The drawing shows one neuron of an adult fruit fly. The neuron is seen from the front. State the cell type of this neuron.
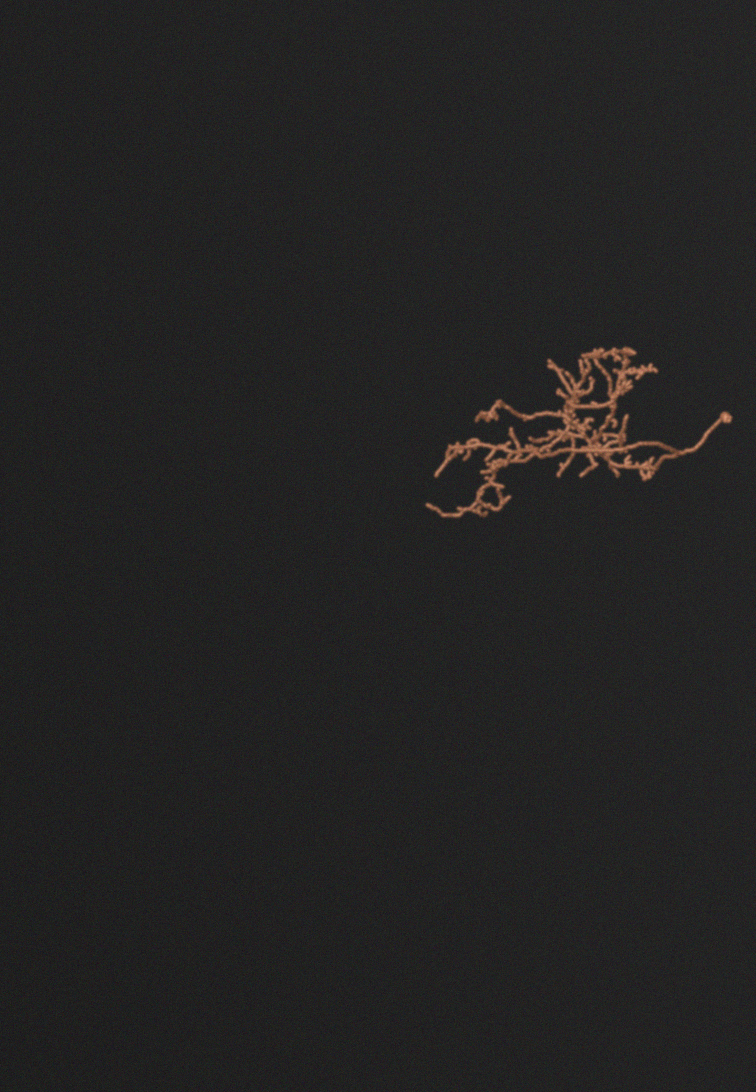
CL099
